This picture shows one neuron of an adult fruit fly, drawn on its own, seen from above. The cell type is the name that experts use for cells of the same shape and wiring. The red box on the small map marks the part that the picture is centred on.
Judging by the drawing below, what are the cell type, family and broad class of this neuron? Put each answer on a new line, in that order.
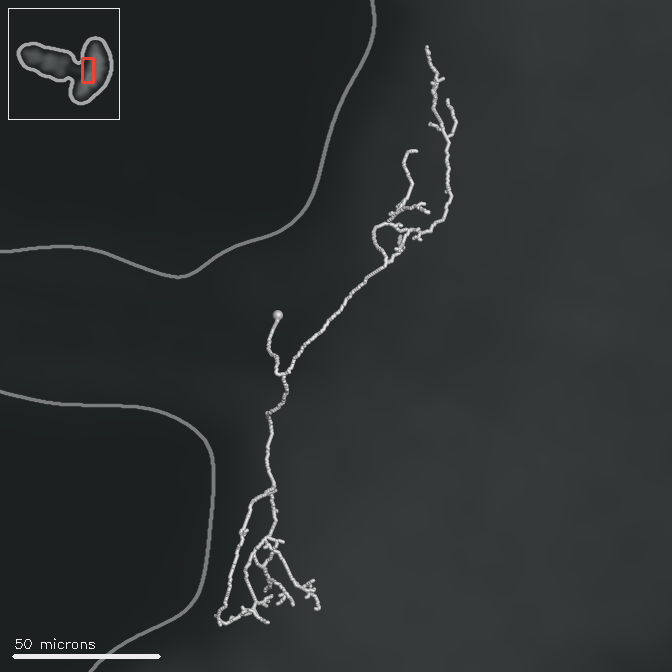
CB2694
hemilineage DM6_posterior
central-brain intrinsic neuron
